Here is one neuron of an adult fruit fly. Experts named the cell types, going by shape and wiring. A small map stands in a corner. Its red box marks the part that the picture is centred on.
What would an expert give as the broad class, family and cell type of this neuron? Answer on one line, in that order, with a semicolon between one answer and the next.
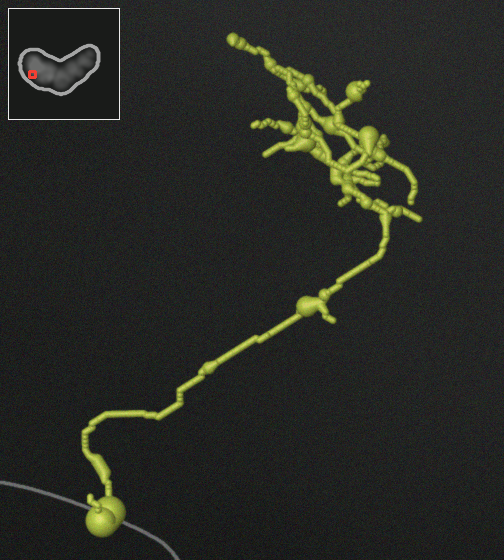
optic-lobe intrinsic neuron; Cm; Cm1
